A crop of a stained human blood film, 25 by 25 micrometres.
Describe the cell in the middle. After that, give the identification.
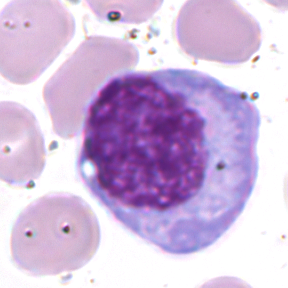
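The roundish nucleus, about 12 by 11 micrometres, has no indentation. Its chromatin is coarsely clumped with paler gaps between clumps. A small clear white spot sits at its left edge. Cytoplasm forms a wide zone on the right but only a thin rim on the left. This is a plasma cell.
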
